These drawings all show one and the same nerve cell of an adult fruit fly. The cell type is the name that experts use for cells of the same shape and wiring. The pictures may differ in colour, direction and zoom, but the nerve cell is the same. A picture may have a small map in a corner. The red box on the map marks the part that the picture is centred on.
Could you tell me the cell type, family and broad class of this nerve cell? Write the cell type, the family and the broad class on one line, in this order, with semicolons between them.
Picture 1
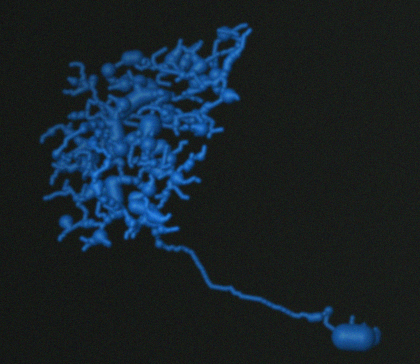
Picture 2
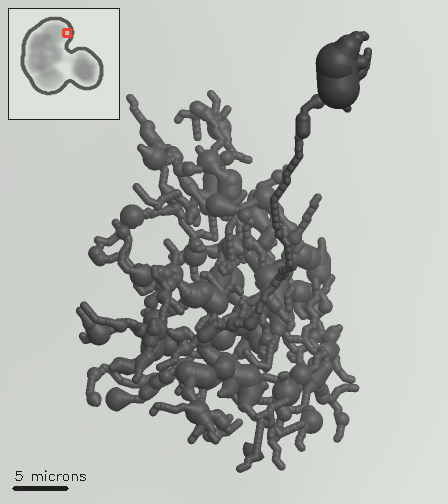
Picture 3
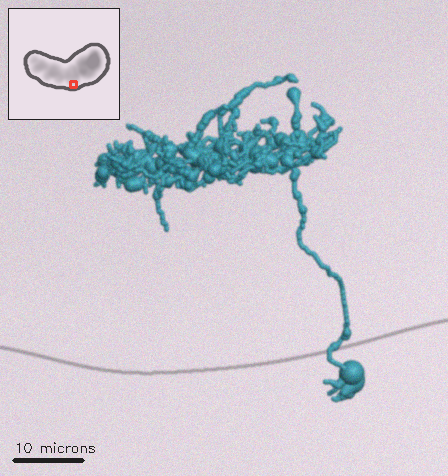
Dm12; Dm; optic-lobe intrinsic neuron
